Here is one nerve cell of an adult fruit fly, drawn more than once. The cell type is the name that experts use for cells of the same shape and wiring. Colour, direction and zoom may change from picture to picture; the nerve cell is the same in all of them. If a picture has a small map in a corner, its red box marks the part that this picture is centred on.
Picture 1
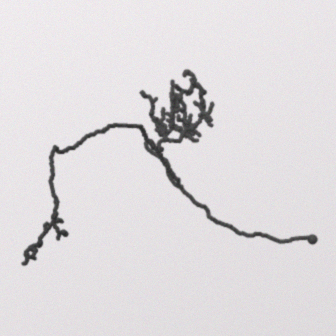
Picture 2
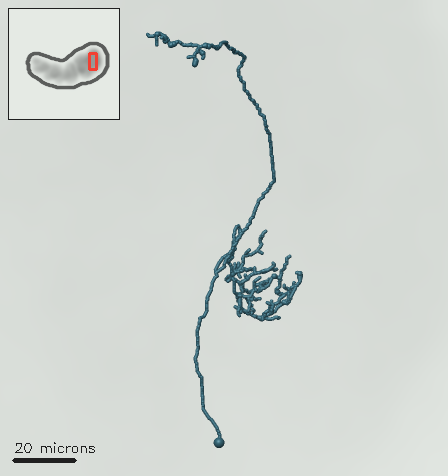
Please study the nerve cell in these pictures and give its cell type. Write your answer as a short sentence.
The cell type is LC30.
